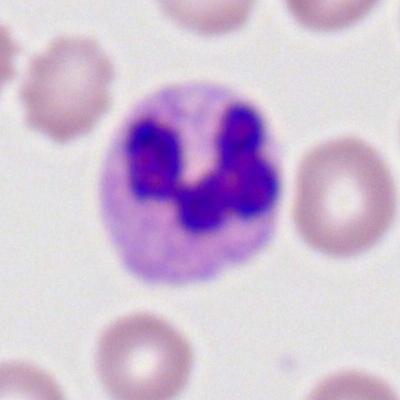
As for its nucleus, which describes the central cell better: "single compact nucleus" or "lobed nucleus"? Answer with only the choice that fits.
Lobed nucleus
